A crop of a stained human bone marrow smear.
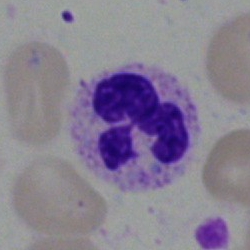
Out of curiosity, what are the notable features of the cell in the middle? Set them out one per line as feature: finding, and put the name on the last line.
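Nucleus: three lobes, joined together
Nucleoli: none visible
Cytoplasm: plentiful, pale pinkish-lilac
Vacuoles: none seen
Name: segmented neutrophil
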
